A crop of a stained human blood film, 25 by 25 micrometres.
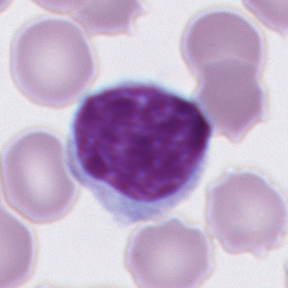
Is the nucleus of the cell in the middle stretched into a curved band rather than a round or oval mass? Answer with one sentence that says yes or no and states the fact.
No, the nucleus takes the form of a single compact round or oval mass.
